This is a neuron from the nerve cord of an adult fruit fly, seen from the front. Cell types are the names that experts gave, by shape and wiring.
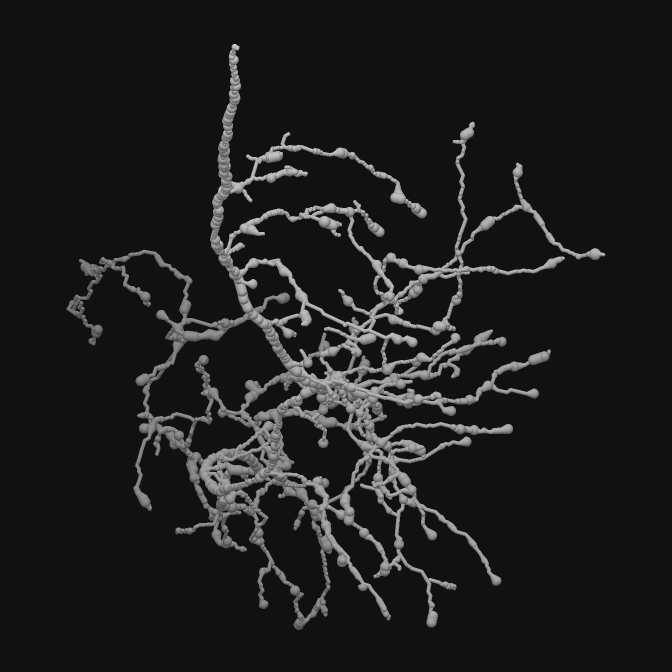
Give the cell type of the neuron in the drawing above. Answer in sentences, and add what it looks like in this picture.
Its cell type is DNd05. This is a descending neuron. No cell body is drawn. In this view it is about as wide as it is tall.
